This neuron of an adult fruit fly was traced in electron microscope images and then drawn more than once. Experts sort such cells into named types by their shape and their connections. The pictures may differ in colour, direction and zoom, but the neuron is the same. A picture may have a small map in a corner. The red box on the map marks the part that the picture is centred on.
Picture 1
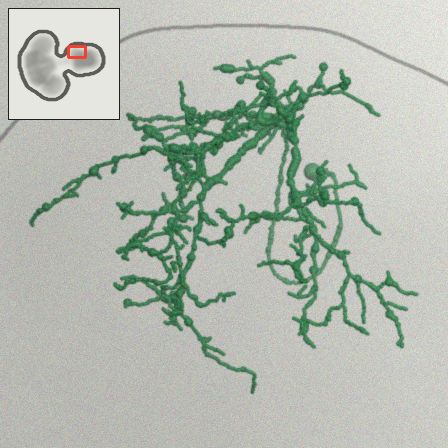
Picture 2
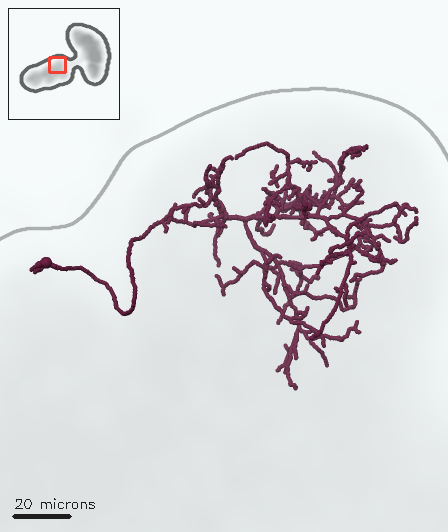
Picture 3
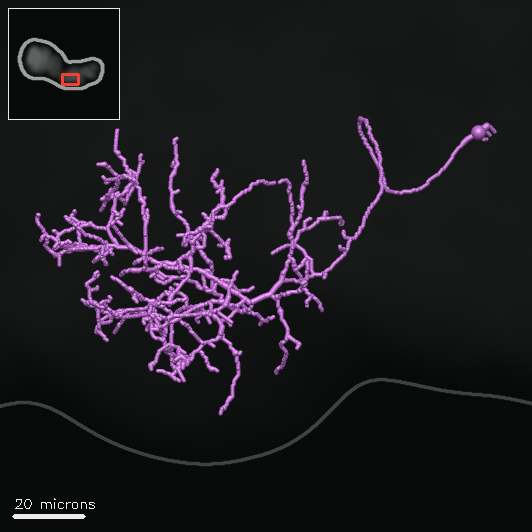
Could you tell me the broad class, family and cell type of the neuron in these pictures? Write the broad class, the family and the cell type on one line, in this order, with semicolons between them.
nerve-cord intrinsic neuron; hemilineage 03A; IN03A062_b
